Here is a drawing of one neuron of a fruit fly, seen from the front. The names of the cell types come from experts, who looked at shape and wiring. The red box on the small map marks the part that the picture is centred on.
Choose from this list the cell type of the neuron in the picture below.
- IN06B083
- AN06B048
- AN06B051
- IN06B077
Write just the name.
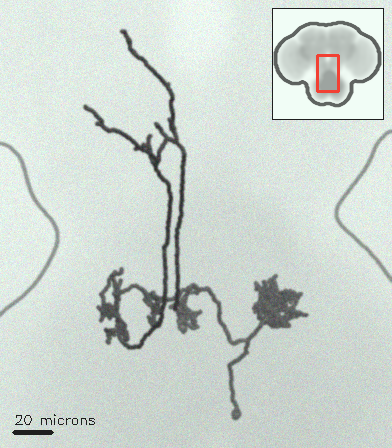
AN06B048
